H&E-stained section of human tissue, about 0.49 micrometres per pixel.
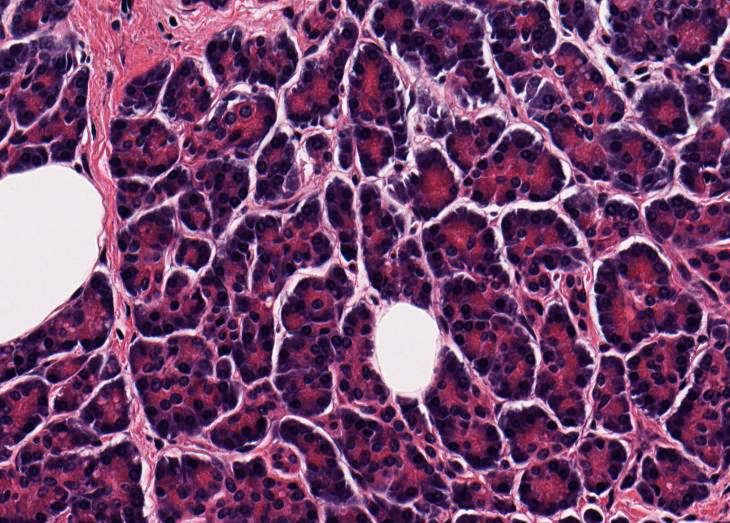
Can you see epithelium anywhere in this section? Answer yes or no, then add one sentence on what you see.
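Yes. Each acinus is a rounded cluster of cells arranged around a small central point with little or no visible lumen.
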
